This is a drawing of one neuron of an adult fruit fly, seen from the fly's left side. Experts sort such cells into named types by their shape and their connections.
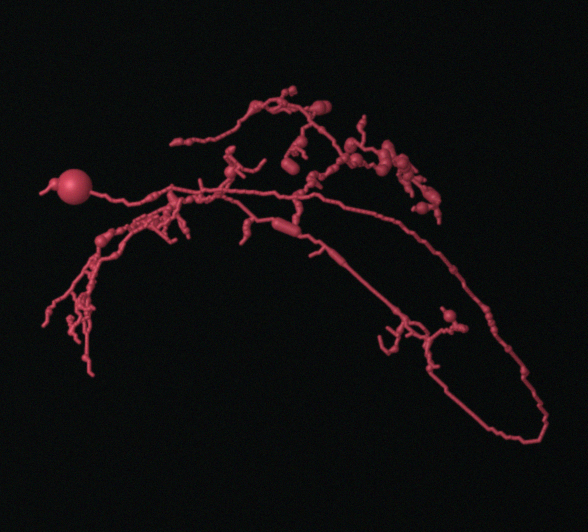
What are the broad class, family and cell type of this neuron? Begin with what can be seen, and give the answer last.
The picture shows dozens of branch ends. In this view it is wider than it is tall. This is a central-brain intrinsic neuron. The family is hemilineage LHp2. It is of cell type CB2208.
